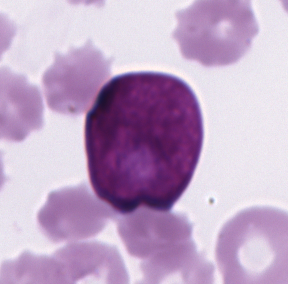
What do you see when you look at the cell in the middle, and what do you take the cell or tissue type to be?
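Oval and taller than it is wide, the nucleus fills about 90% of the cell's area. Only a very thin rim of dark blue-purple cytoplasm shows around it. The chromatin is finely stippled, with no coarse dark clumps. In the lower centre of the nucleus lies a paler, rounded area. Answer: myeloblast.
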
